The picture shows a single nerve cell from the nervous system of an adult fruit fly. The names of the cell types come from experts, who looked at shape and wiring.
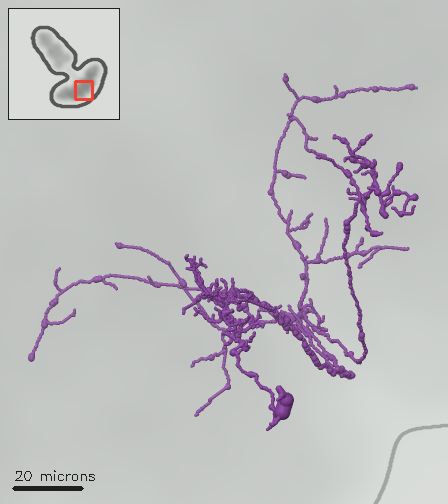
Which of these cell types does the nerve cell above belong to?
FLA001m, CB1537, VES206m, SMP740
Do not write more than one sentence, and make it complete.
It is SMP740 that is the cell type of the nerve cell.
